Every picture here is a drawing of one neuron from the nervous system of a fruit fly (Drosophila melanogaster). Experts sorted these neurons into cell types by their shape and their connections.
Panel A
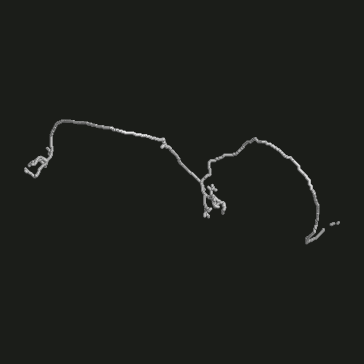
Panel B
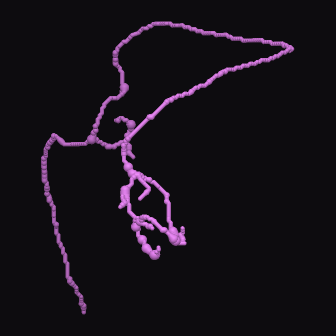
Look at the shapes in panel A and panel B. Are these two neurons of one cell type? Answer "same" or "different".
same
